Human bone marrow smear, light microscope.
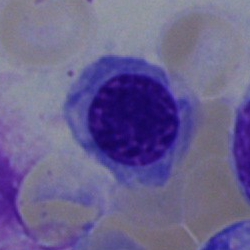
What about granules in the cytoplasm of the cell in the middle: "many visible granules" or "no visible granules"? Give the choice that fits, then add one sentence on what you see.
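No visible granules. The cytoplasm shows no visible granules.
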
